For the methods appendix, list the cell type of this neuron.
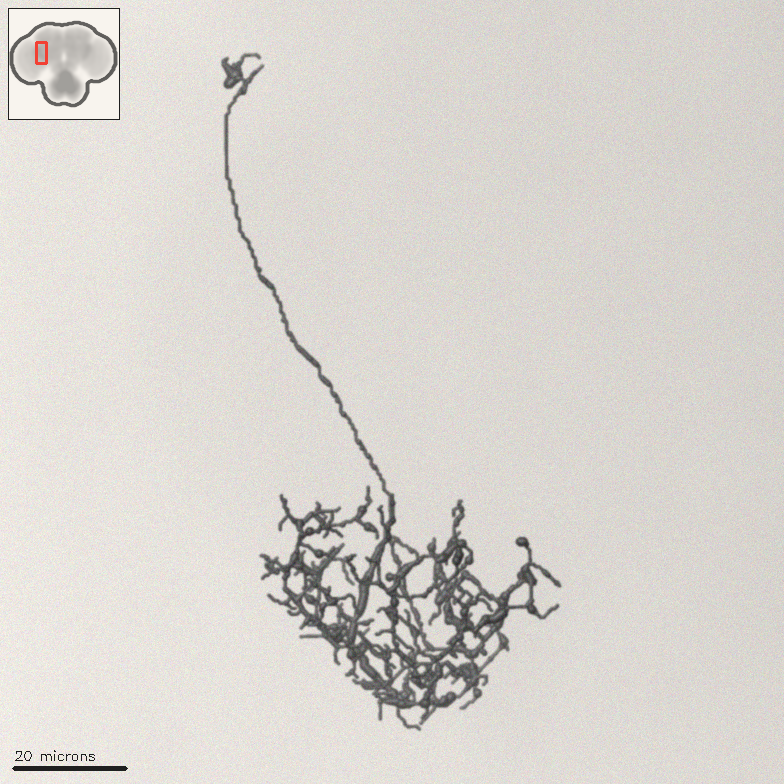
CB2681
